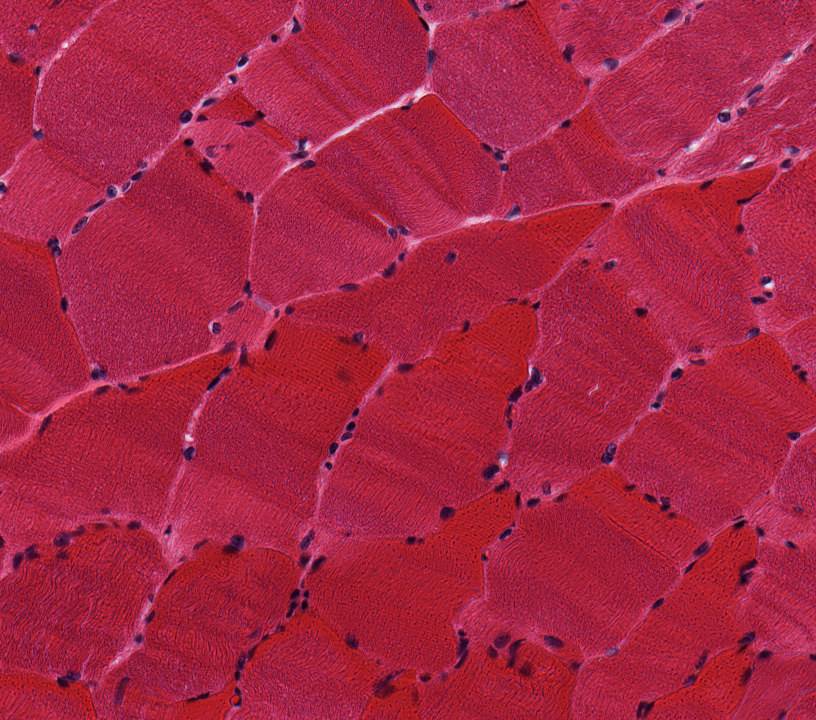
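Skeletal muscle. Its nuclei, small, dark and oval to flattened, sit at the fibre edges along the borders; the fibres are of broadly similar size and angular outline, with no scattered small rounded fibres; and some stain a deeper red than their neighbours.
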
